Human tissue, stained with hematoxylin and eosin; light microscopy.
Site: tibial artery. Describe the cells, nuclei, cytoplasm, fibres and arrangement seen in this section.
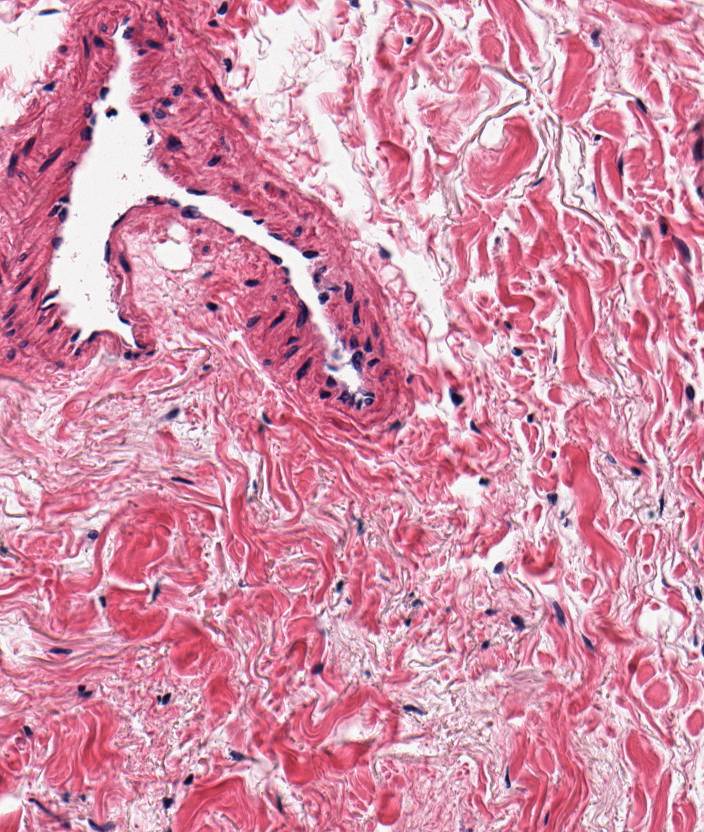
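The upper left of the field holds a single thick-walled tubular structure with an irregular, angulated, slit-like lumen; fibrous connective tissue makes up the remainder. Its wall is a pink fibrillar layer containing elongated nuclei that lie parallel to the lumen. A single layer of flattened dark nuclei lines the lumen. The stroma consists of coarse, wavy, bright pink collagen bundles running in many different directions.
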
